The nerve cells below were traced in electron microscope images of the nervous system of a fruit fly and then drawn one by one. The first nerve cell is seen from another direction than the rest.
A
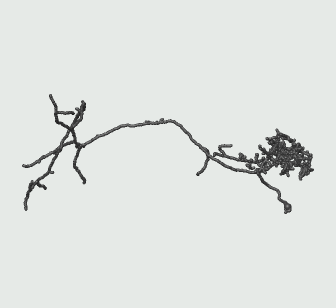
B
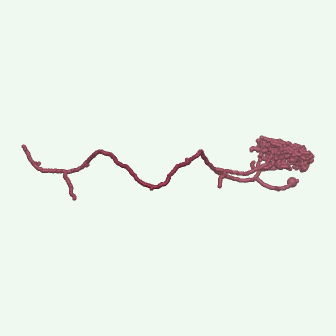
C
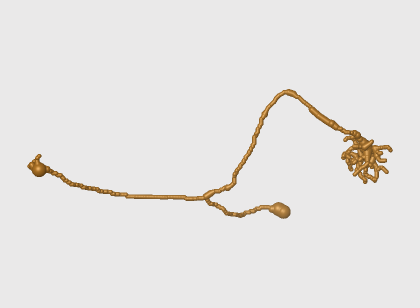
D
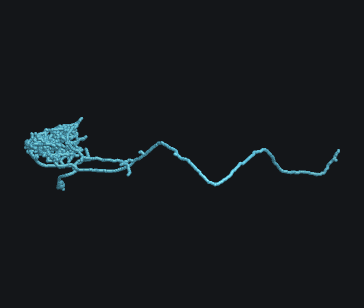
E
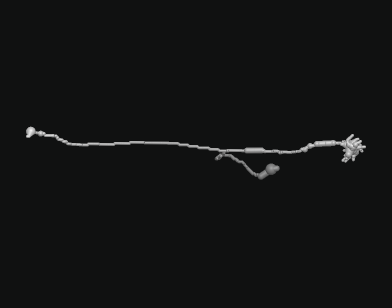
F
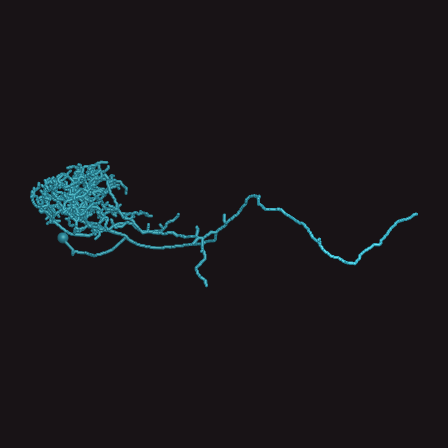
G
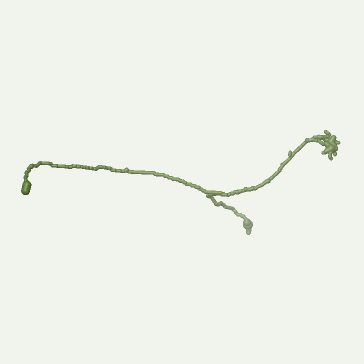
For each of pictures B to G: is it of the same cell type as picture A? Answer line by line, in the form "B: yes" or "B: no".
B: yes
C: no
D: yes
E: no
F: yes
G: no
